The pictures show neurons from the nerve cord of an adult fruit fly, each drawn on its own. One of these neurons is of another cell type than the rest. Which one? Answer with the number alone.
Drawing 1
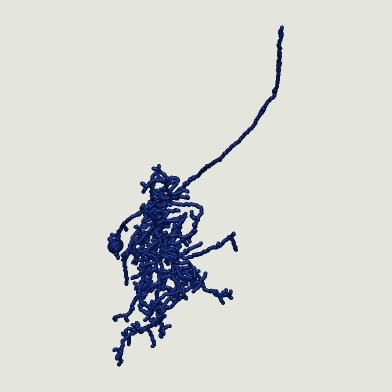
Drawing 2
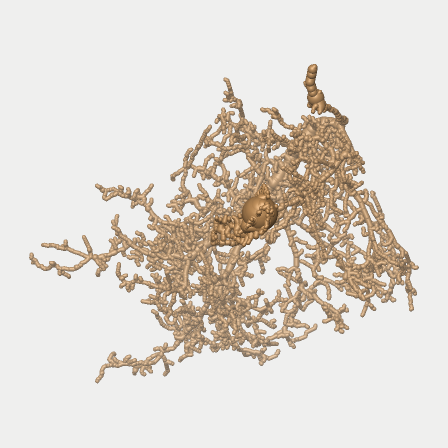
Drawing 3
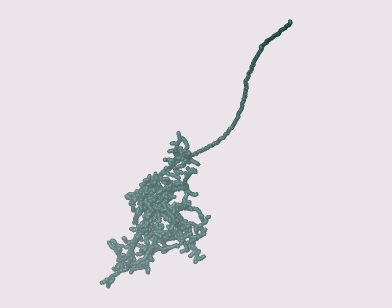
2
